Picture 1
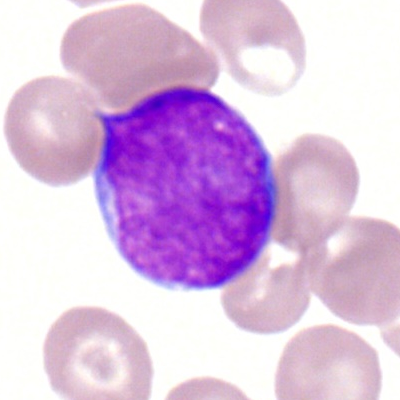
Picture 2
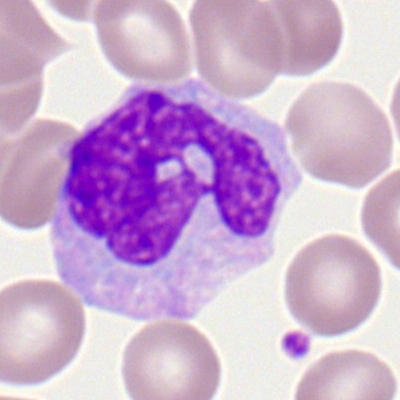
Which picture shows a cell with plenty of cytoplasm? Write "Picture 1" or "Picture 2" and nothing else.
Picture 2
